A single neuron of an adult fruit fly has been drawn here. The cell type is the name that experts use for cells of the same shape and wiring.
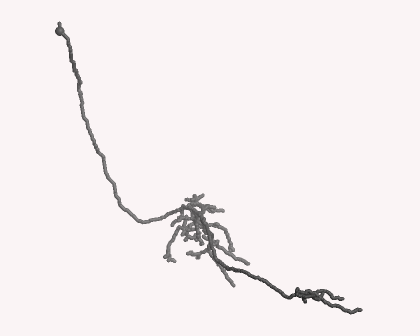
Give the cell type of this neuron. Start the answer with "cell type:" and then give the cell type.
cell type: FC1E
